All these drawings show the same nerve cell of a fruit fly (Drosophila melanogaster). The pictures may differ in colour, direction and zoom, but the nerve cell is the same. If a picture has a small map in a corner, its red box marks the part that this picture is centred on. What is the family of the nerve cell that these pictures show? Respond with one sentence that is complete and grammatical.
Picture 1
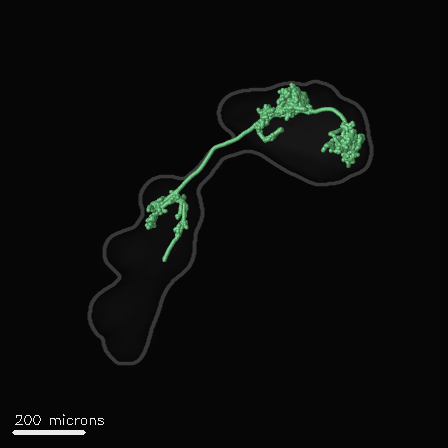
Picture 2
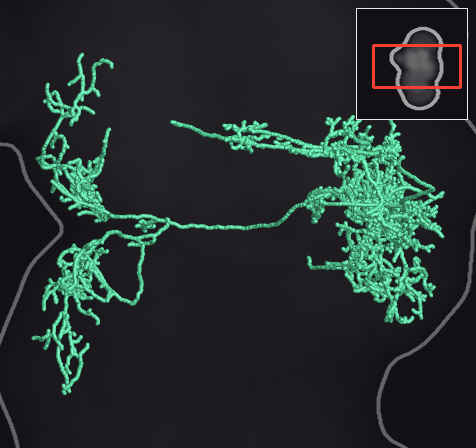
This nerve cell is given the family hemilineage 05B.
